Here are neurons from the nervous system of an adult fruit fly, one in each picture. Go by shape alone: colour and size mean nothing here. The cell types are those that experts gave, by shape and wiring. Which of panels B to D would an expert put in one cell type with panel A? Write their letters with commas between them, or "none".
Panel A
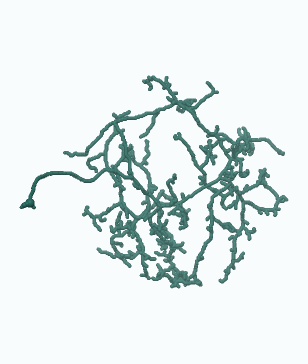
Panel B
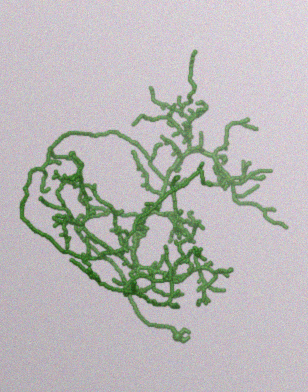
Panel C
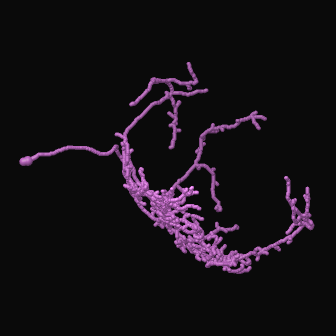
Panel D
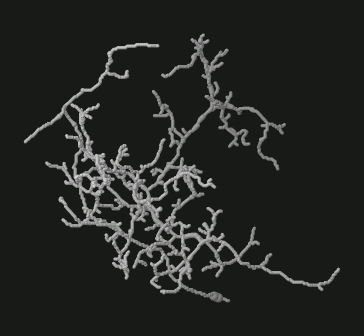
B, D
